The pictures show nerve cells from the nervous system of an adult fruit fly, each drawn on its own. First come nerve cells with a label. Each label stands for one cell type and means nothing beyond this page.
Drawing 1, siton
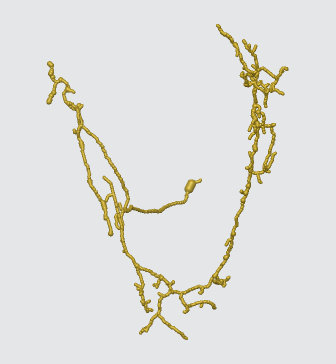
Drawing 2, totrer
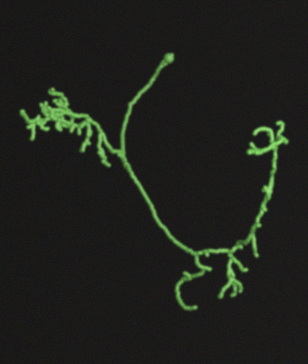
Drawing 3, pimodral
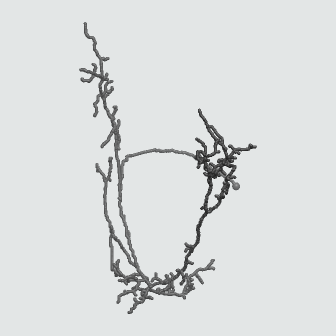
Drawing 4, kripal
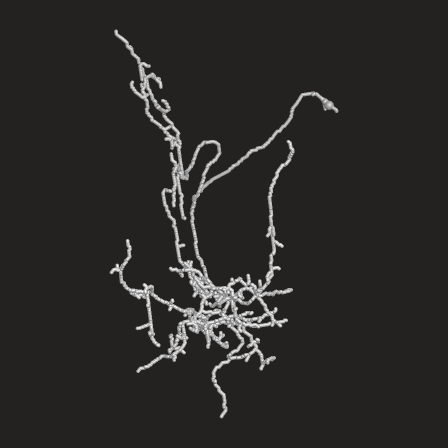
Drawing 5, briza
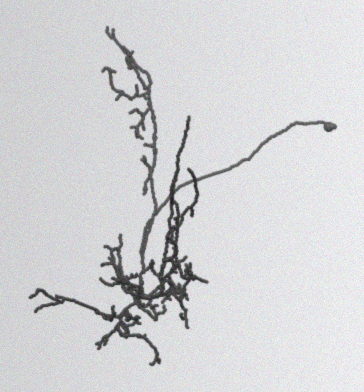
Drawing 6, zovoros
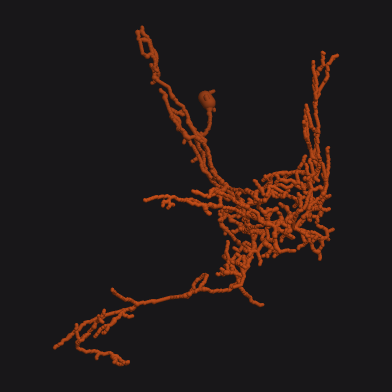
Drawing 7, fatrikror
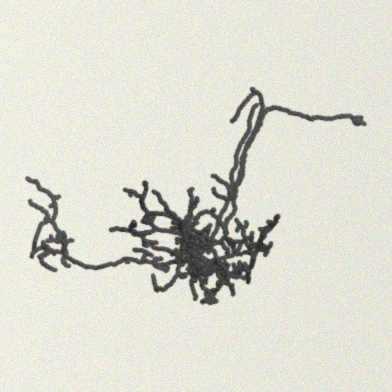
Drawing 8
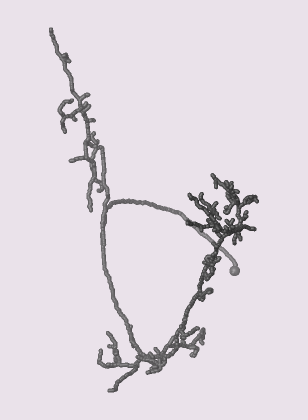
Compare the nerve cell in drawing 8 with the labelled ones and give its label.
pimodral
